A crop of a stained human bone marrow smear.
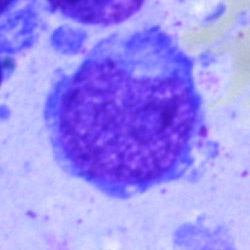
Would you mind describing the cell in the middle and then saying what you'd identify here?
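Shape: roughly round, with an irregular, slightly ruffled border. Nucleus: a shallow notch in its top edge. Cytoplasm: a thin rim, widest at the top of the cell, with no distinct granules. Name: blast.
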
